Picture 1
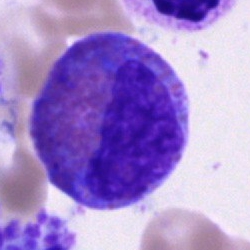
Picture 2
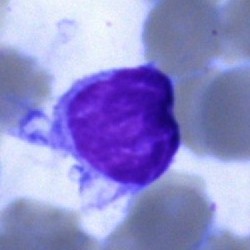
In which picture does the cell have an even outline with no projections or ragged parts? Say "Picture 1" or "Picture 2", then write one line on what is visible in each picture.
Picture 1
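What picture 1 shows: The cell has a round, smooth outline.
What picture 2 shows: Ragged, irregular projections extend from the cell edge on the left and lower-left.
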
